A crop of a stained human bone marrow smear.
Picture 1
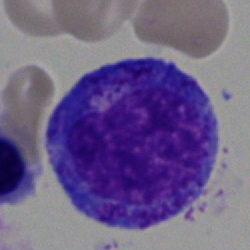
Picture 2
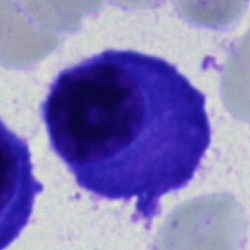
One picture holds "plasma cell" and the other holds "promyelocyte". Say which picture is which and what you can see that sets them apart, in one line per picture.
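Picture 1 is a promyelocyte. Fine purple-magenta granules are scattered over the cell.
Picture 2 is a plasma cell. No granules are visible in the cytoplasm.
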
